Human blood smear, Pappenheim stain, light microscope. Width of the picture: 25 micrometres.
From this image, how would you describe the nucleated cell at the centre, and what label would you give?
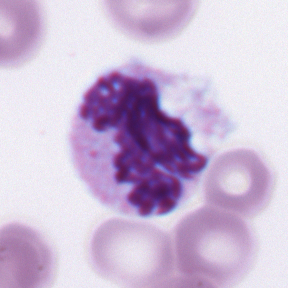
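An irregular, elongated mass of nuclear material runs diagonally from upper left to lower right. Its chromatin is dark purple and densely clumped. The pale pink cytoplasm holds fine pinkish-red granules scattered throughout. This cell is a segmented neutrophil.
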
